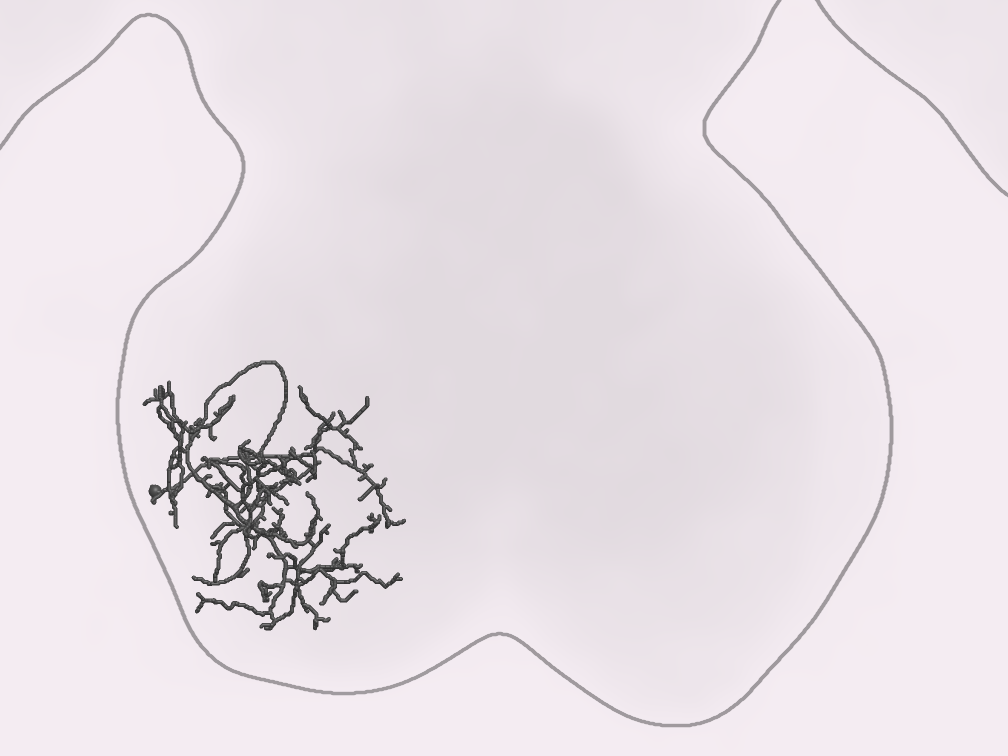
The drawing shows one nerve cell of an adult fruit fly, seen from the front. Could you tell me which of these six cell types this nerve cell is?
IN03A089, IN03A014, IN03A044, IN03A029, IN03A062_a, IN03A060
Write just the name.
IN03A062_a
